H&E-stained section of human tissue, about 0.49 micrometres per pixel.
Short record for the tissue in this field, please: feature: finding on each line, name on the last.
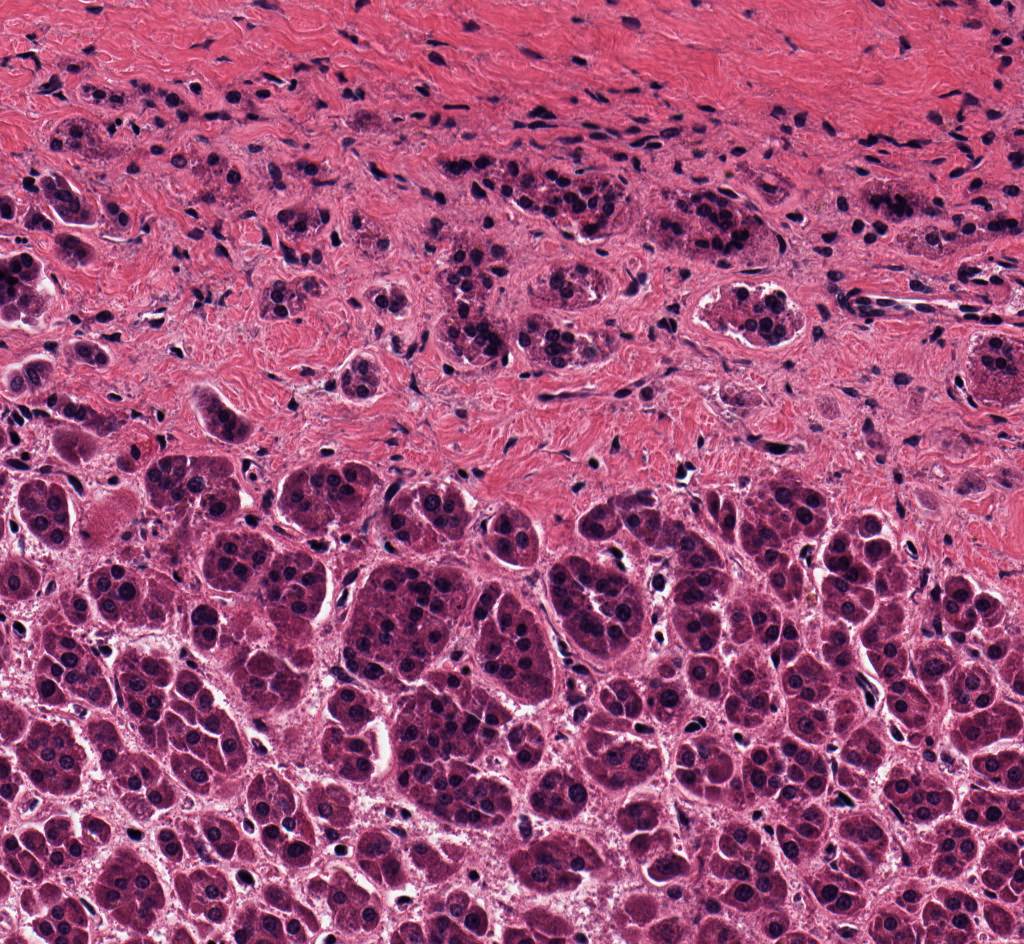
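Large cells: polygonal, with abundant granular eosinophilic cytoplasm
Stroma: thin loose pale strands between nests, lower field
Collagen: dense, at the top, with scattered spindle-shaped nuclei
Fat cells: none anywhere in the field
Name: adrenal gland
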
